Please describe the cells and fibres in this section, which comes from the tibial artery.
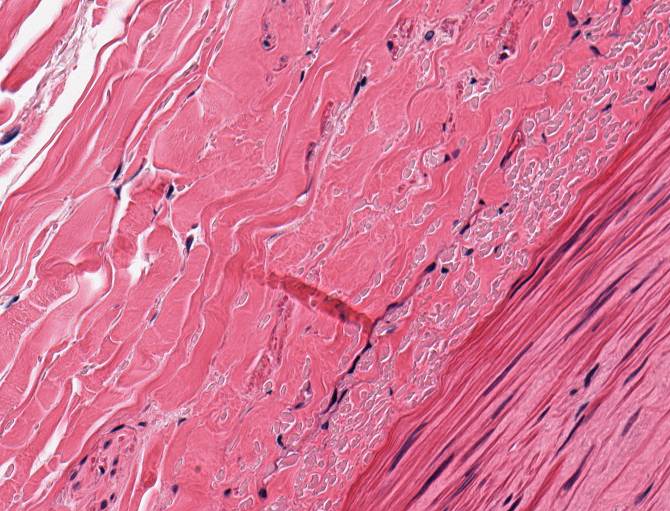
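The left and centre of the field are occupied by wavy pink collagen bundles. Nuclei within this collagen are sparse, small, dark and spindle-shaped. In the lower right corner, a band of closely packed, parallel spindle cells with elongated dark nuclei runs diagonally from lower left to upper right. This band meets the collagen along a sharp, nearly straight edge.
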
